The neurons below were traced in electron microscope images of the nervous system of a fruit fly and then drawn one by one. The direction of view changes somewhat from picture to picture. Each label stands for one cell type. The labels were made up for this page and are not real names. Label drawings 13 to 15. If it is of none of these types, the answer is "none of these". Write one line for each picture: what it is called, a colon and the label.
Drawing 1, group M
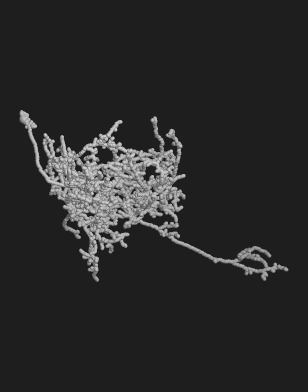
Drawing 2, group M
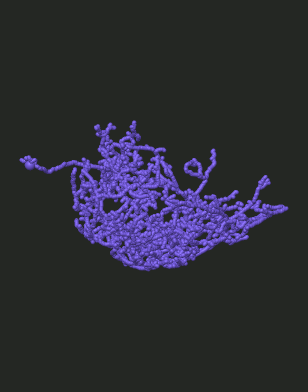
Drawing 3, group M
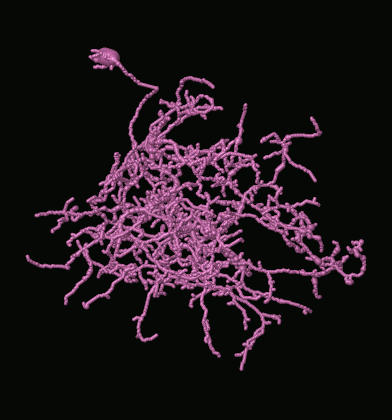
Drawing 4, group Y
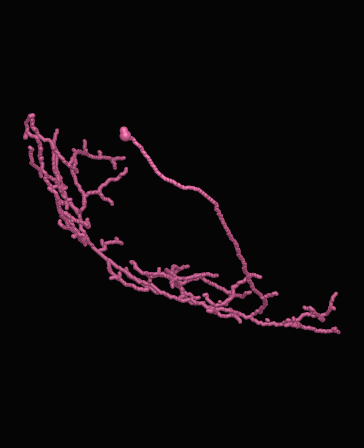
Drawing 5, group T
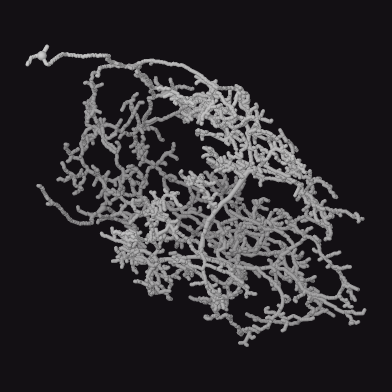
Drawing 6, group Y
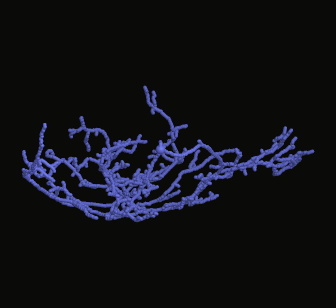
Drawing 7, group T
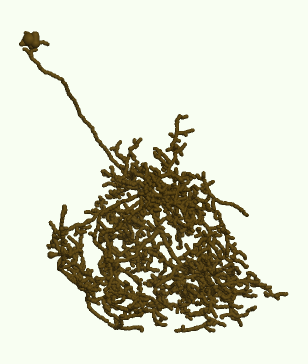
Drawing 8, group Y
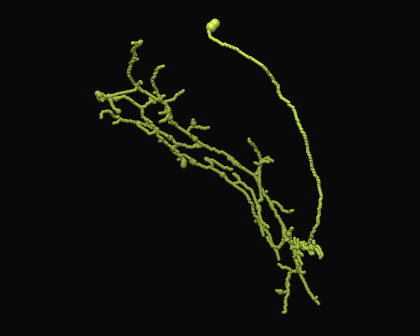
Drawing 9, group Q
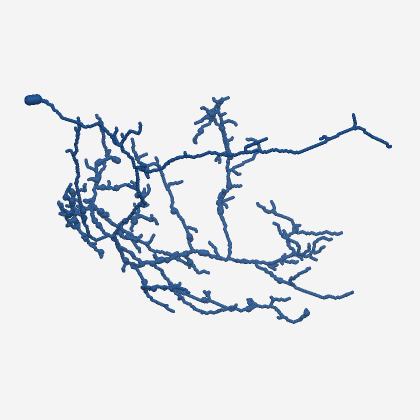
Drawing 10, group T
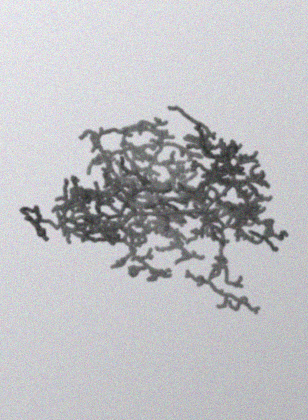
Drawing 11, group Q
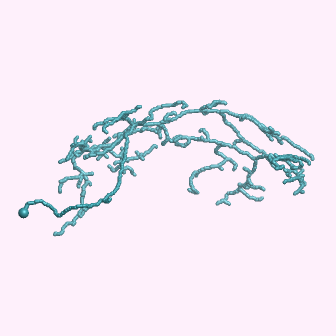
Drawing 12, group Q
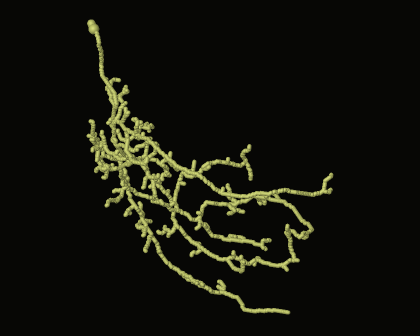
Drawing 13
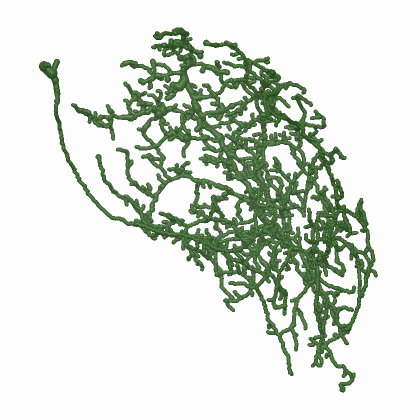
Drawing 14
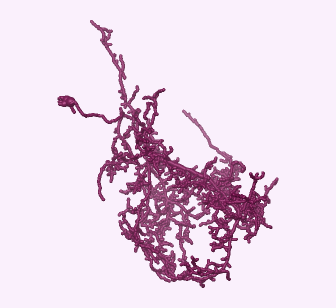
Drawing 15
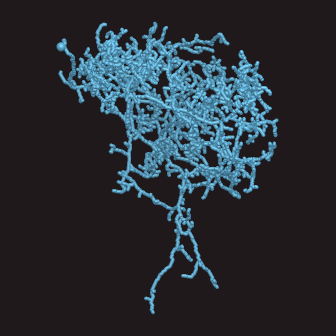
13: none of these
14: group T
15: group T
